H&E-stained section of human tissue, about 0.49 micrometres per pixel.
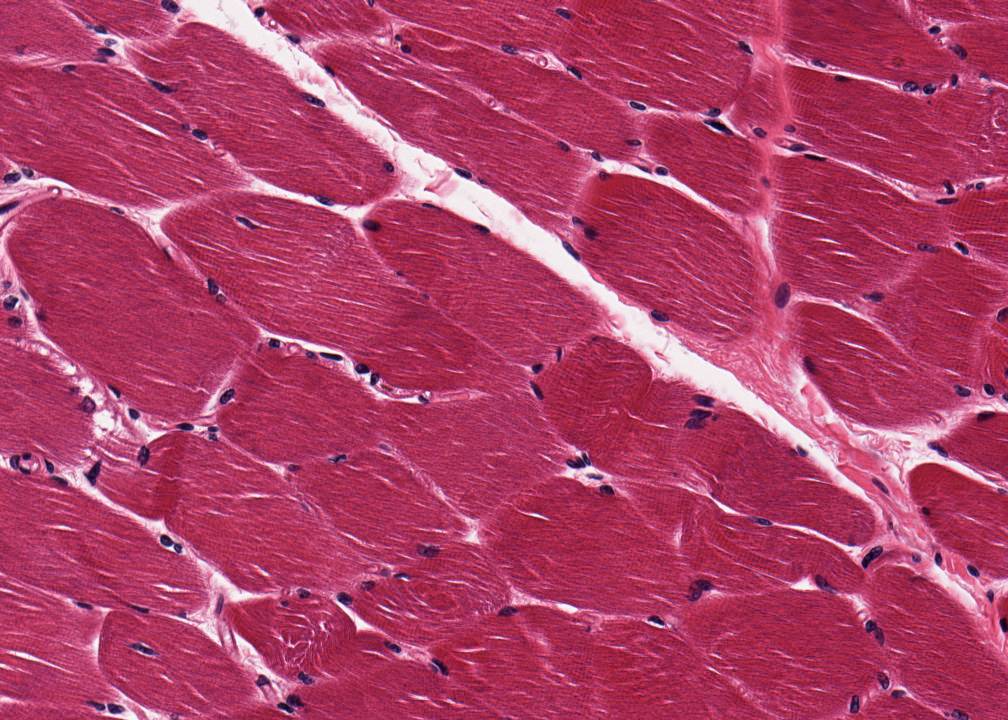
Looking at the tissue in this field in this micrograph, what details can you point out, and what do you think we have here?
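Small, dark, flattened nuclei sit at fibre edges, not centres. A pale pink connective tissue band with a white cleft runs diagonally from top left toward lower right, separating fibre groups. Between single fibres, only a thin pale connective tissue layer. No fat cells. Skeletal muscle.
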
